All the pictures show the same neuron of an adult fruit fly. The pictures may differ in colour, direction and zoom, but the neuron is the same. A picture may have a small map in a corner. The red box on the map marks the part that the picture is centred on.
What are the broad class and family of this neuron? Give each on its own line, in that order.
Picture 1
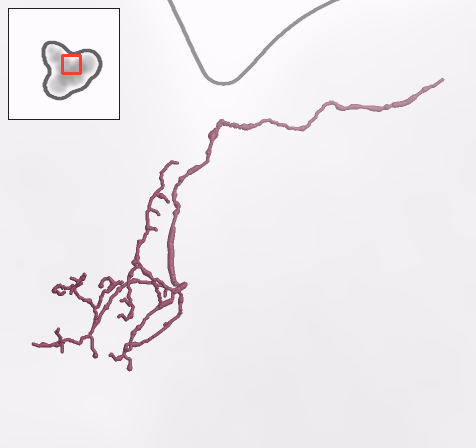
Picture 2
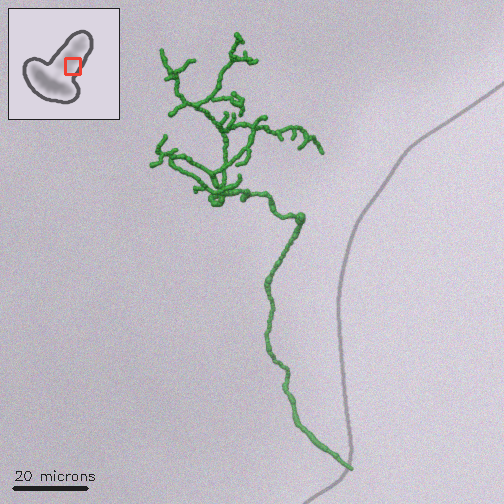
sensory neuron entering the nerve cord
class mechanosensory tactile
